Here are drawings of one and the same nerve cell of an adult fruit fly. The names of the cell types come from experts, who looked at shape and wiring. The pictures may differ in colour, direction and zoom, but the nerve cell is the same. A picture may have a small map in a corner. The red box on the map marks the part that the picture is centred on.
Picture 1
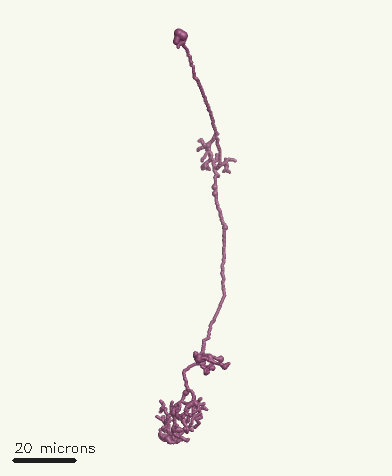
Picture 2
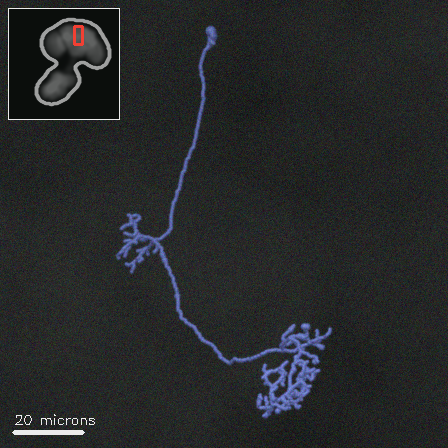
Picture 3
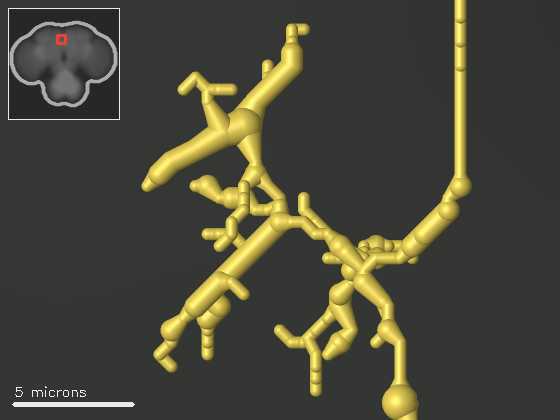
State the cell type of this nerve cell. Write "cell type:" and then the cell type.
cell type: PFNm_a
